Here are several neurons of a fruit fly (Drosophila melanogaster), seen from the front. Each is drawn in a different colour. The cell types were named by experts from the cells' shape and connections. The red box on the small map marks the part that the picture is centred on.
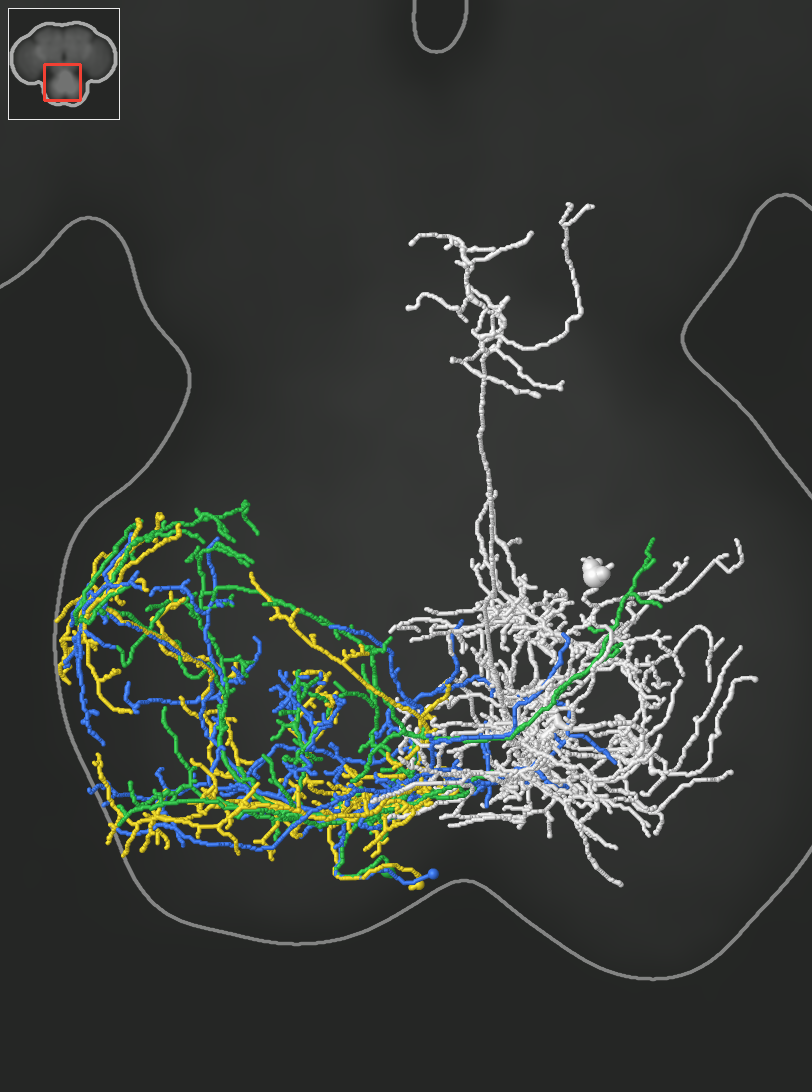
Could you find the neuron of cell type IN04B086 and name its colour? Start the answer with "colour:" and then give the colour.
colour: yellow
